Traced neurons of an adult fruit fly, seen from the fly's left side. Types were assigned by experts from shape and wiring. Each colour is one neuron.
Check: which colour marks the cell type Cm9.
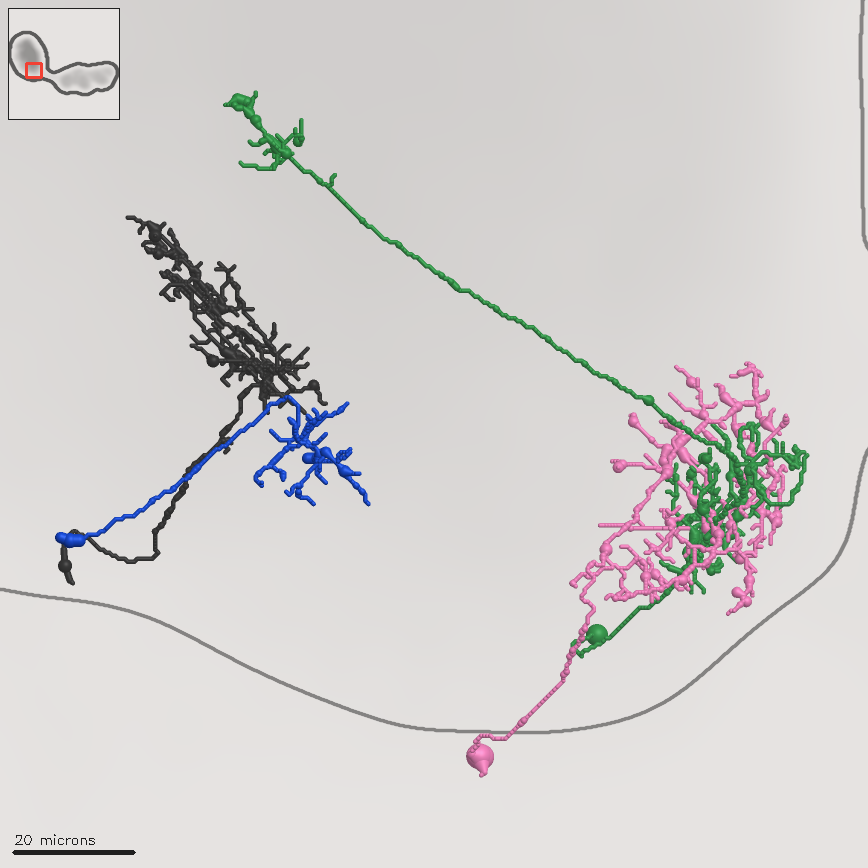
pink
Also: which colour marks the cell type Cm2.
blue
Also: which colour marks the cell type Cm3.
black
